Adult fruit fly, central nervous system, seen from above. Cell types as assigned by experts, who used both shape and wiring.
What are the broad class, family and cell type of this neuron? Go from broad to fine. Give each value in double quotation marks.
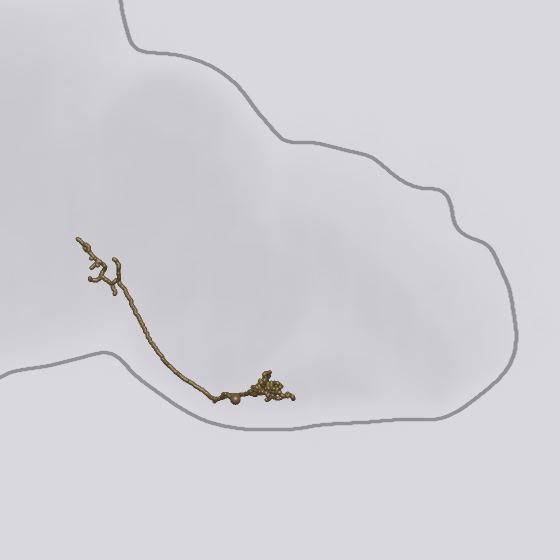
"visual projection neuron", "LPC", "LPC1"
